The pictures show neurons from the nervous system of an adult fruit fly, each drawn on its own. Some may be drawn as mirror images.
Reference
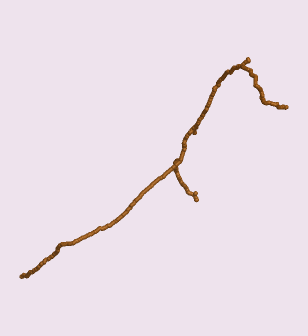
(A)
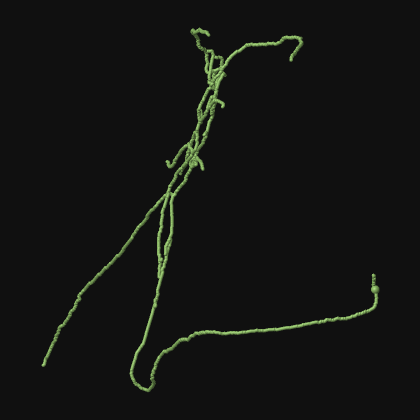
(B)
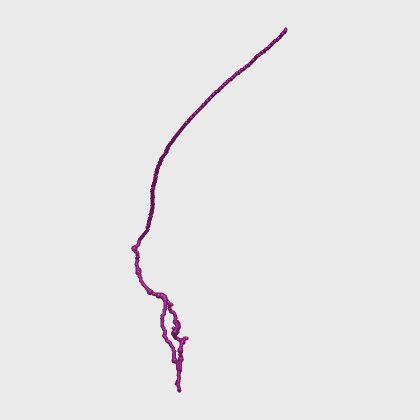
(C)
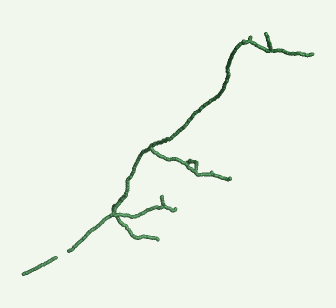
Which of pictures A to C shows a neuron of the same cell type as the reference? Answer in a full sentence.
The neuron in picture C is of the same cell type.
